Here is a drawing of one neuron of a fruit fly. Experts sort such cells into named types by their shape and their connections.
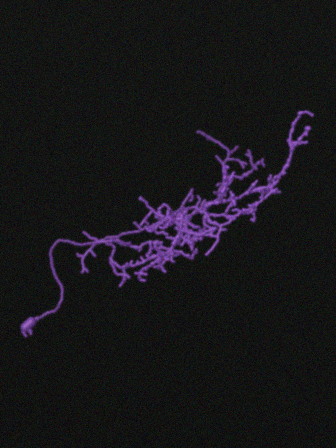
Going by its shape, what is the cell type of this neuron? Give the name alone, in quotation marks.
"IN16B068_b"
